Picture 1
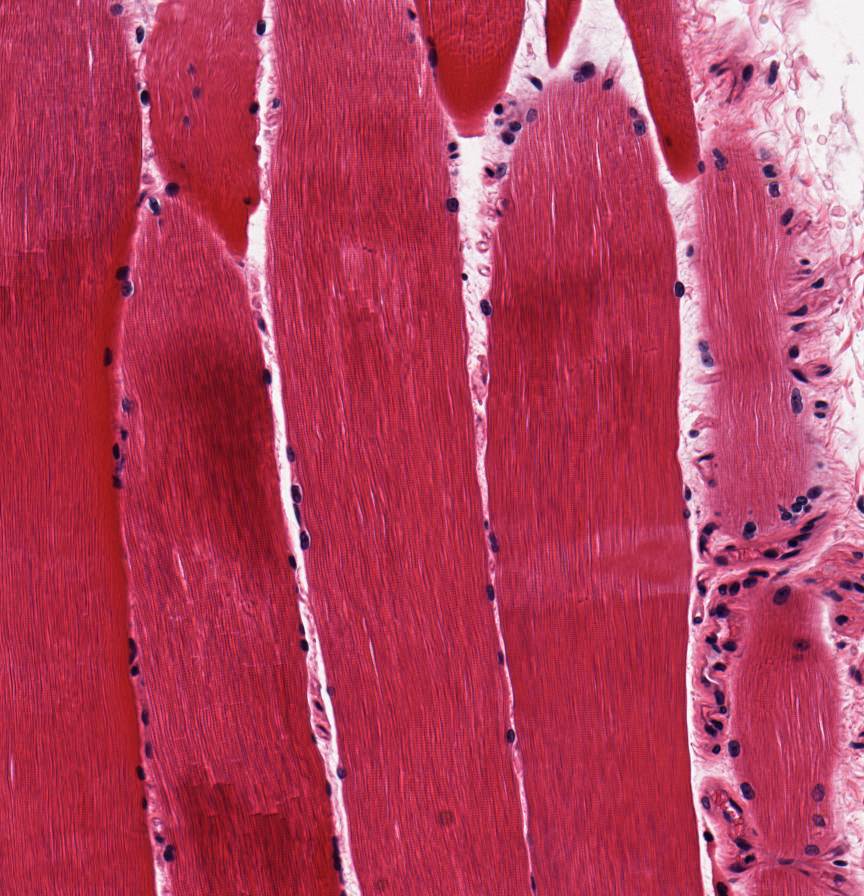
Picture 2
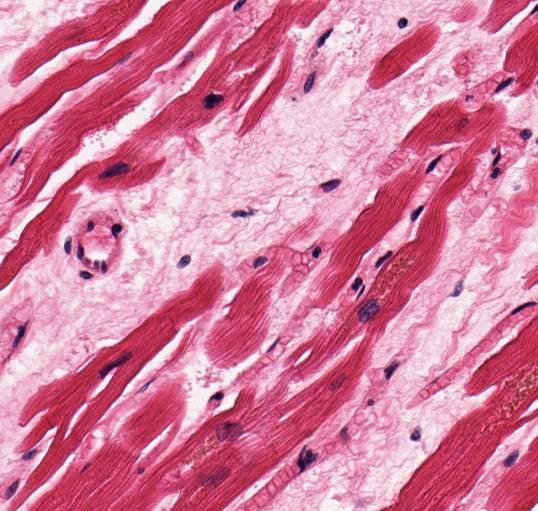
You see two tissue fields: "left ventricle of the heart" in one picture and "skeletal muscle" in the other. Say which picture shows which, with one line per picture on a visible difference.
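Site of picture 1: skeletal muscle. The dark, flattened nuclei of the muscle fibres lie at their periphery, along their edges.
Site of picture 2: left ventricle of the heart. The muscle fibre nuclei are oval and lie centrally within the fibres.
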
